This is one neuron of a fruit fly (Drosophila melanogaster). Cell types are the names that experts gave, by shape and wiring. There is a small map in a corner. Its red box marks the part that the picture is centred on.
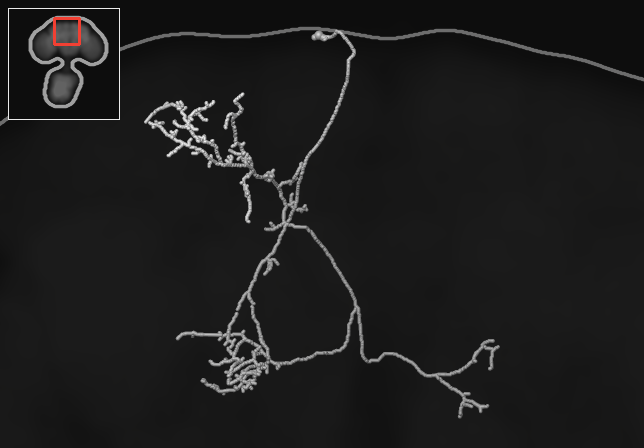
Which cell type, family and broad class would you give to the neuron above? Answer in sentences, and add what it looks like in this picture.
Its cell type is PS003. Its family is hemilineage SMPad2. This is a central-brain intrinsic neuron. The cell body is at the top of the picture. Dozens of branch ends can be seen.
